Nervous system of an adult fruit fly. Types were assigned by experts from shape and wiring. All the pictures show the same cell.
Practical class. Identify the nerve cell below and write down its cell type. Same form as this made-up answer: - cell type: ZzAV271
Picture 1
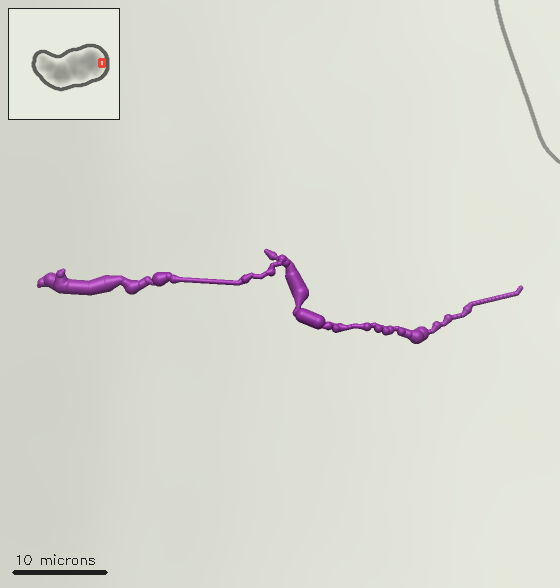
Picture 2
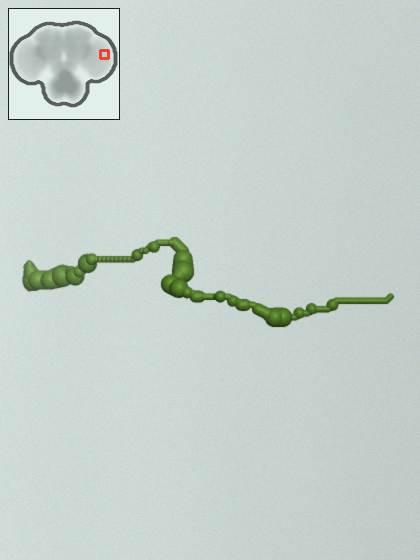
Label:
- cell type: R7y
